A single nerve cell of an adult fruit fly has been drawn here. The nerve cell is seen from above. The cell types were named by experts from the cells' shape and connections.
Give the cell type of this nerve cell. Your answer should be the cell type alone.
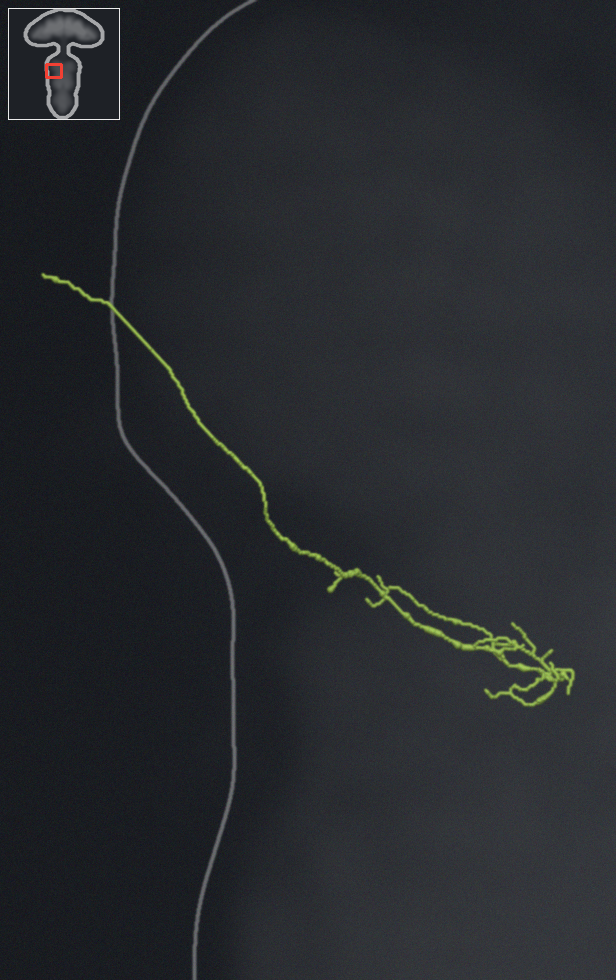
WG3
